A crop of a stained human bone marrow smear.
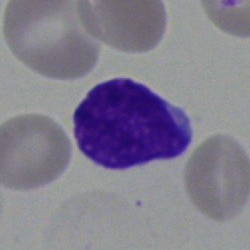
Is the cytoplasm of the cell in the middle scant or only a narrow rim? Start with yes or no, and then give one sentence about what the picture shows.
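Yes. The nucleus fills almost the whole cell.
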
